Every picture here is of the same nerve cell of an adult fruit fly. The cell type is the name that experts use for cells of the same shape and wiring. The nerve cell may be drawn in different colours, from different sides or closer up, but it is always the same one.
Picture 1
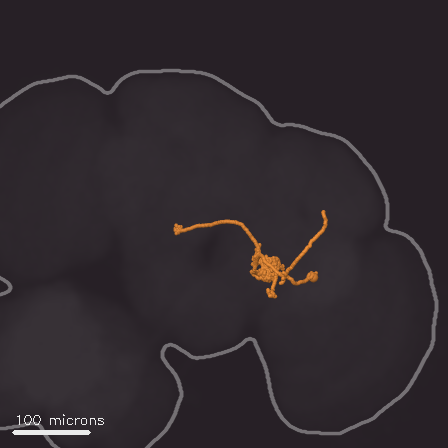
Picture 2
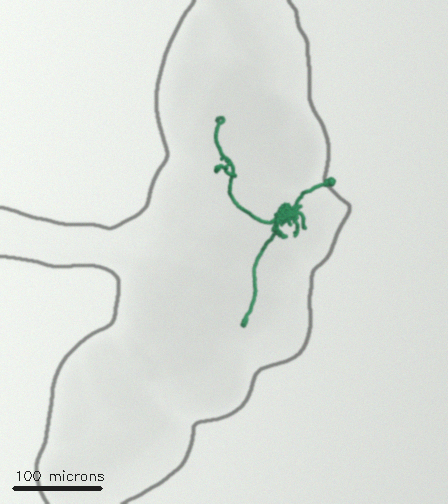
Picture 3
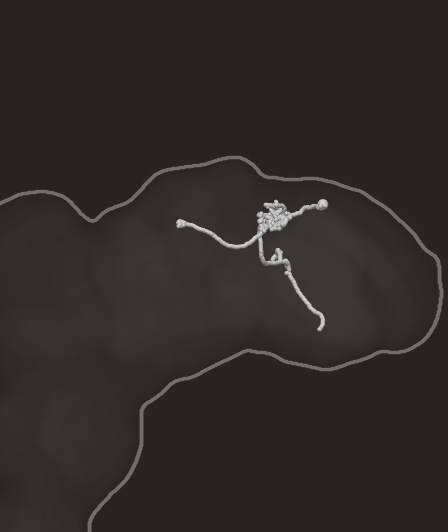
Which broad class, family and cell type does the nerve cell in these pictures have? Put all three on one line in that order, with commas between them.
central-brain intrinsic neuron, hemilineage ALl1_ventral, VP3+_l2PN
